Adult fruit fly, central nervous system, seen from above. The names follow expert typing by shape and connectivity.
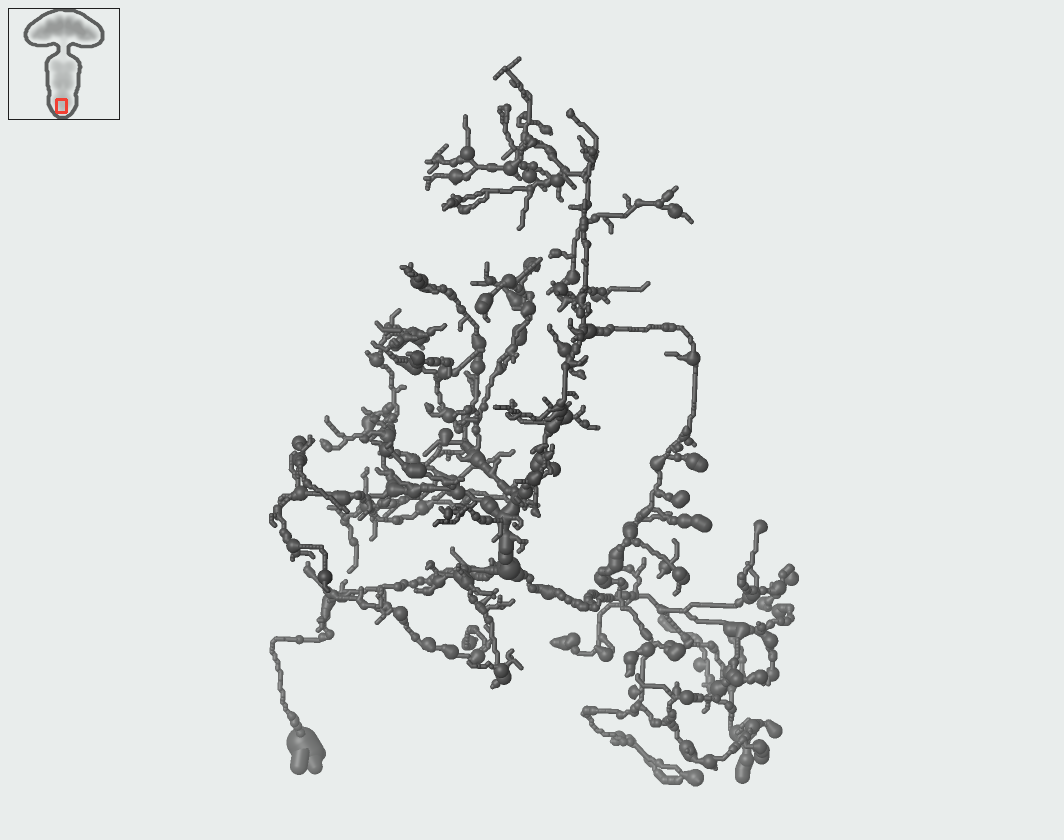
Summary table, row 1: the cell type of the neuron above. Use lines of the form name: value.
cell type: INXXX369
